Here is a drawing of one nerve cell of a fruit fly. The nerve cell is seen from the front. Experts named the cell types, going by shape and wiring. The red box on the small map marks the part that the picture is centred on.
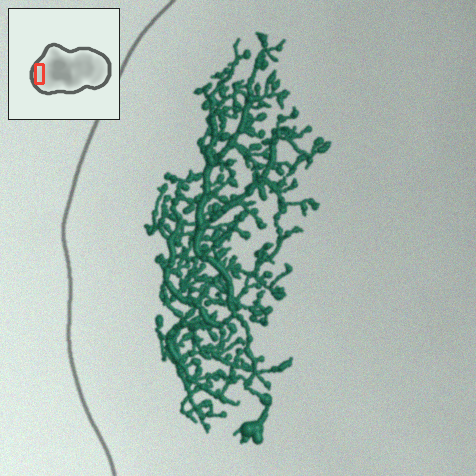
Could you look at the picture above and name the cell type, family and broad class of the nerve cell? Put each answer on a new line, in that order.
Dm6
Dm
optic-lobe intrinsic neuron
